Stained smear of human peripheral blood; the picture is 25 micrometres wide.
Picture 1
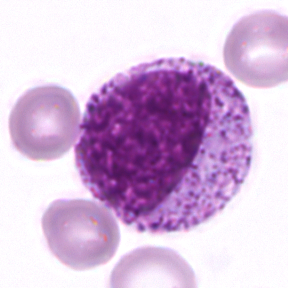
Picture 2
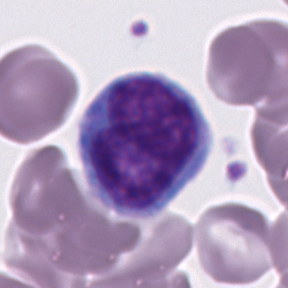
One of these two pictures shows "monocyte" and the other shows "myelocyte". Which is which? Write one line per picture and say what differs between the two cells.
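Picture 1 – myelocyte. Dark purple granules are scattered throughout the cytoplasm.
Picture 2 – monocyte. No granules can be seen in the cytoplasm.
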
